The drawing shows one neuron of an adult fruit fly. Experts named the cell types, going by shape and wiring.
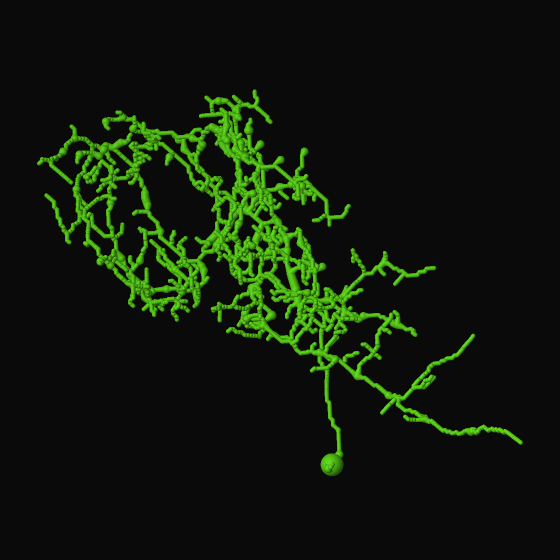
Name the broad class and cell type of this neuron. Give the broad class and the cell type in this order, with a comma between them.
central-brain intrinsic neuron, CB3409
